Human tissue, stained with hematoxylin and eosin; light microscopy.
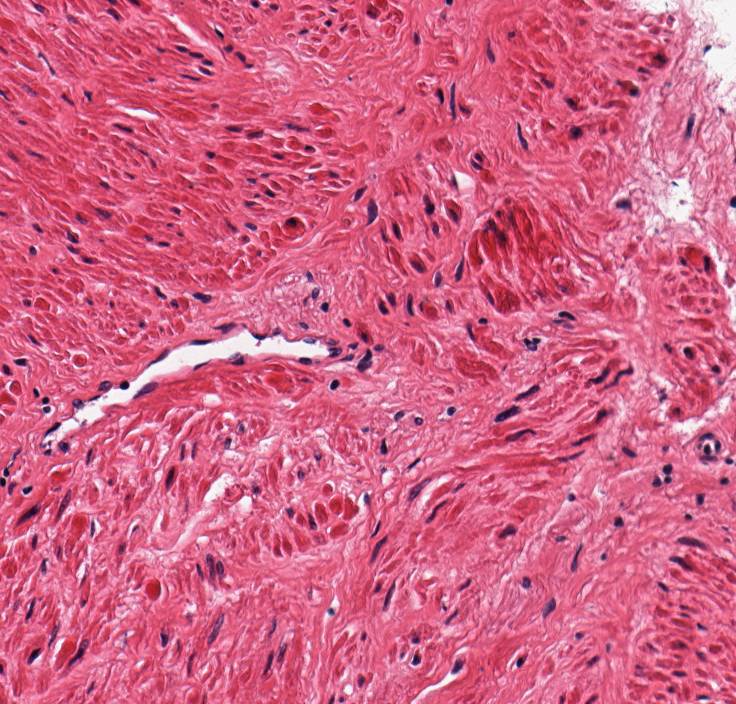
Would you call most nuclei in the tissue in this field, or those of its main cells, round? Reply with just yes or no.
No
